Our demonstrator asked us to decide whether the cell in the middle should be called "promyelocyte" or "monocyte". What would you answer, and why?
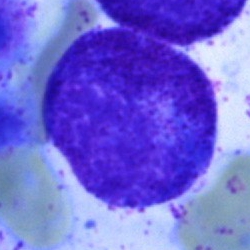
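This cell is a promyelocyte.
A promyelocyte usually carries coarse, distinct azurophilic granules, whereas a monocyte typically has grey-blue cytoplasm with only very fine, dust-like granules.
Here, purple-magenta granules are scattered over the entire cell. The outline is round with a smooth edge, and the surface shows no projections. No clear vacuoles are seen.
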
